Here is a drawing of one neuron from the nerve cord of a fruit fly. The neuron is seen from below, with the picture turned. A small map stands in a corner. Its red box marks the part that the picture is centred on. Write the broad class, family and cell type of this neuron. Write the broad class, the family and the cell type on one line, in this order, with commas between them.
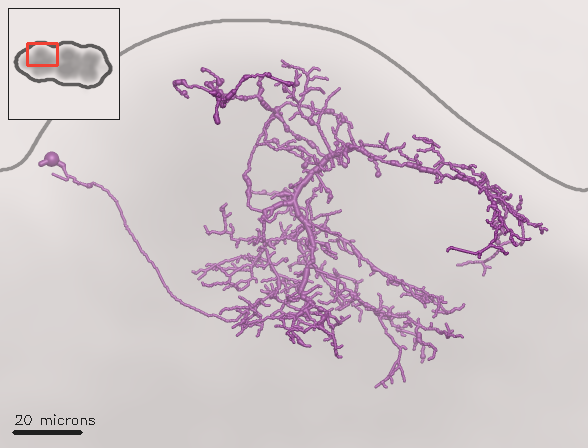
nerve-cord intrinsic neuron, hemilineage 03A, IN03A037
